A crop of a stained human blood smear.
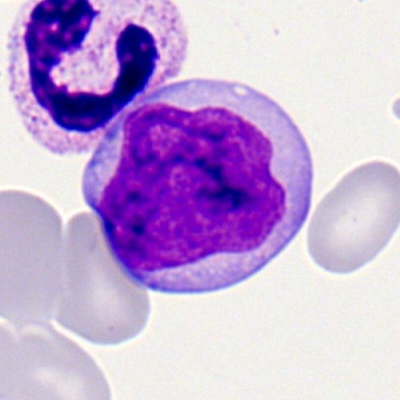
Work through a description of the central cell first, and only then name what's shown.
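A round, smooth outline encloses a nucleus with an irregular, folded contour. The nucleus fills most of the cell, and the cytoplasm shows no coarse granules. Name: myeloblast.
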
